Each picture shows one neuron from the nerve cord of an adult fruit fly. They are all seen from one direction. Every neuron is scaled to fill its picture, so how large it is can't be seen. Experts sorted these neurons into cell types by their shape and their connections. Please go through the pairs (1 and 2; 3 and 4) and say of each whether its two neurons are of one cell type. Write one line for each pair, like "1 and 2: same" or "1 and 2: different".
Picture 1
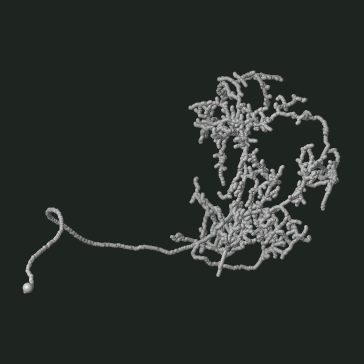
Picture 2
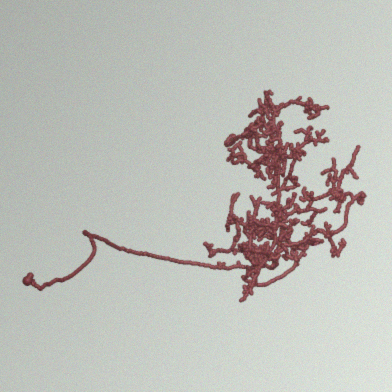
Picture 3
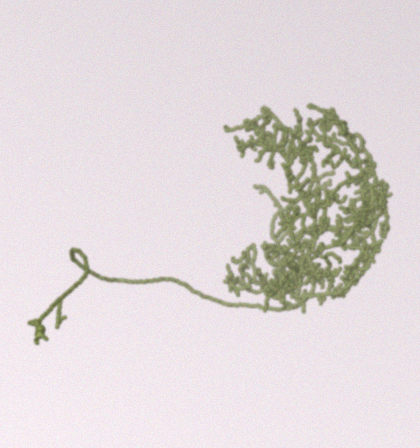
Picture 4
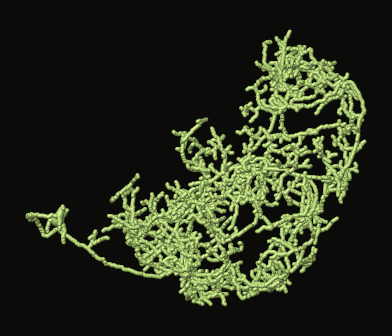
1 and 2: same
3 and 4: same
